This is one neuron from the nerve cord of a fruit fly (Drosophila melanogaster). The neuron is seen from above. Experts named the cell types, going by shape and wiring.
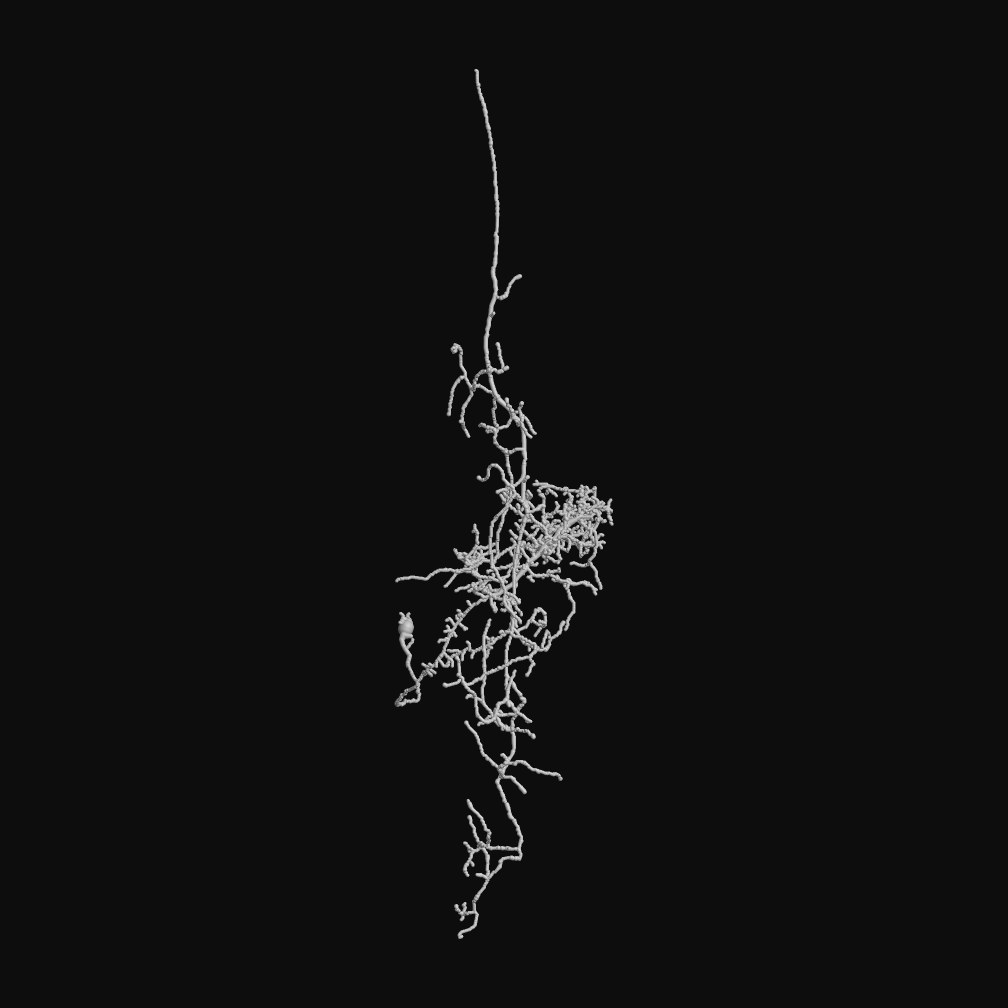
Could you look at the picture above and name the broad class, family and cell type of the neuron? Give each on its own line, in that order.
ascending neuron
hemilineage 06B
AN06B089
